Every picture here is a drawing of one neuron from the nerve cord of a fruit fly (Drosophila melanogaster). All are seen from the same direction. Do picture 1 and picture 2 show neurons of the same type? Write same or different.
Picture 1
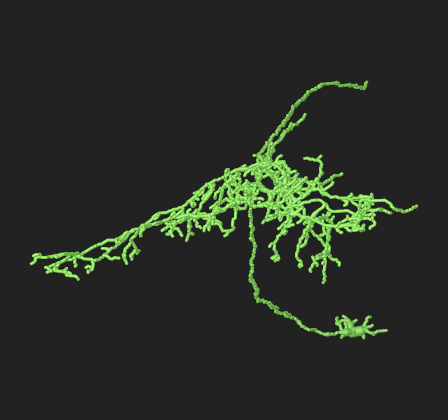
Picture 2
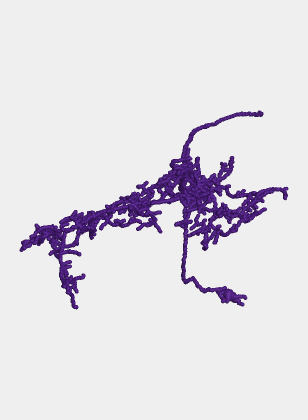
same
